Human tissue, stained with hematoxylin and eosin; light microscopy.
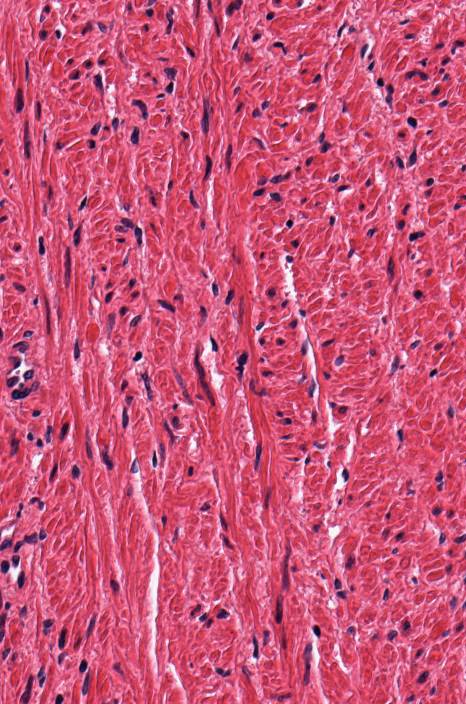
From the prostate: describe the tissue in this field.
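Densely packed spindle cells with pink cytoplasm fill the whole field in bundles. Bundles run top to bottom at left and centre, and are mostly cut across at right. In lengthwise bundles, nuclei are elongated, blunt-ended and parallel to the cells. Cut across, cells form small polygonal pink profiles, only some with a small round nucleus.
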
